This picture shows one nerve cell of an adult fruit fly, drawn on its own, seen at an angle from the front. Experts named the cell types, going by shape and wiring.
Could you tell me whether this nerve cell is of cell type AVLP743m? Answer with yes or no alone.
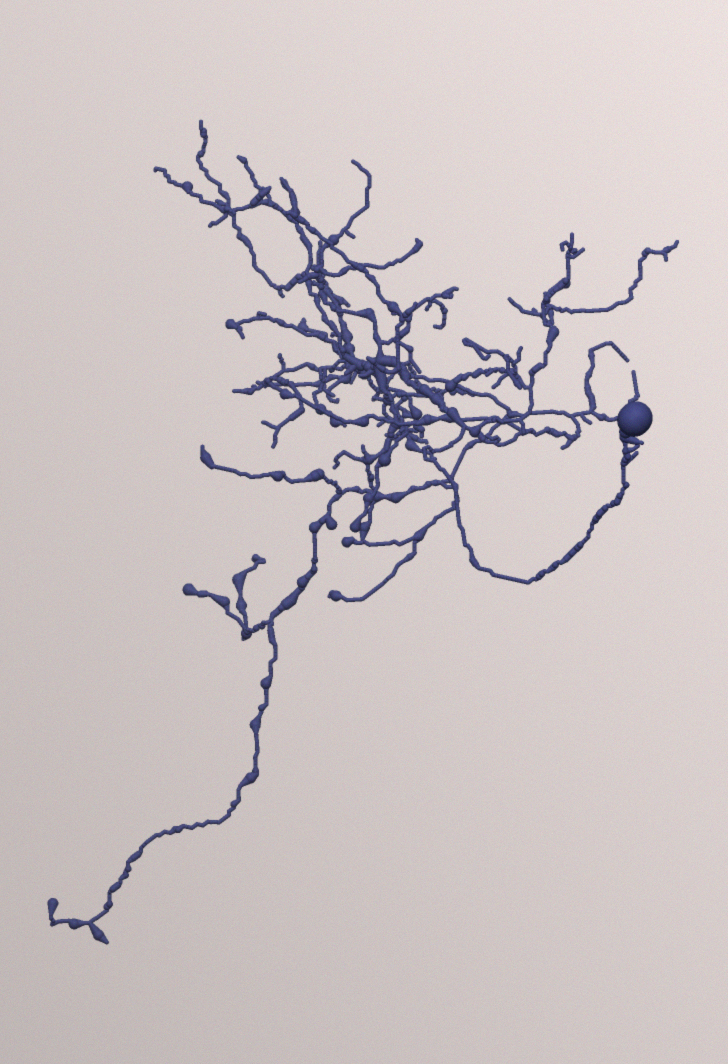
no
